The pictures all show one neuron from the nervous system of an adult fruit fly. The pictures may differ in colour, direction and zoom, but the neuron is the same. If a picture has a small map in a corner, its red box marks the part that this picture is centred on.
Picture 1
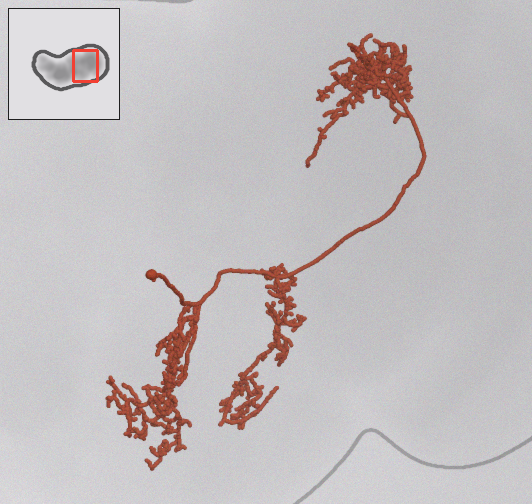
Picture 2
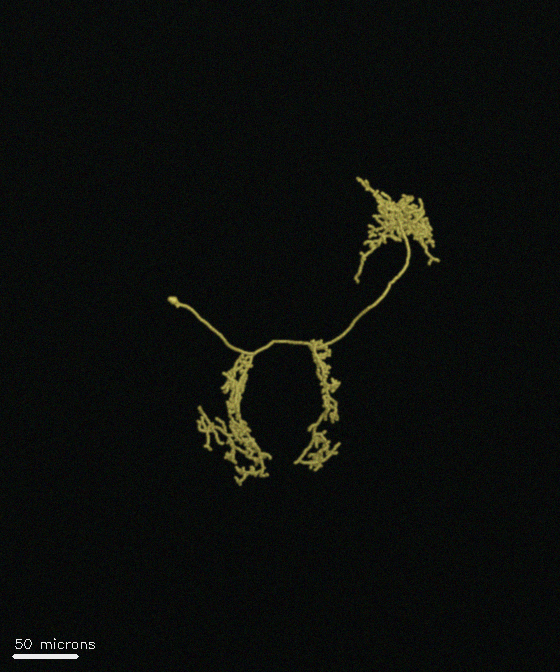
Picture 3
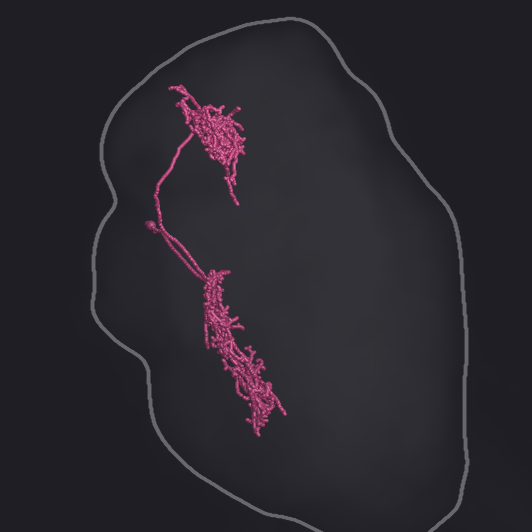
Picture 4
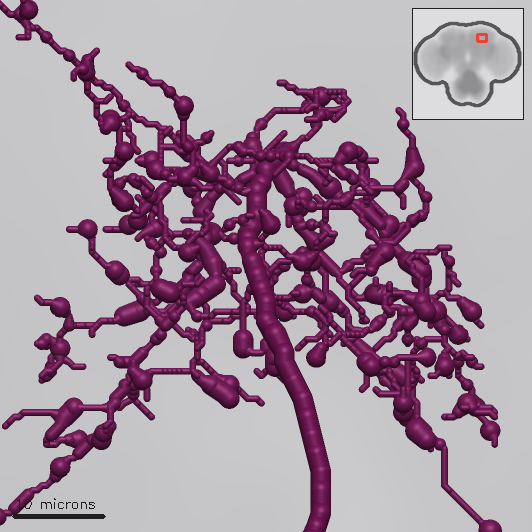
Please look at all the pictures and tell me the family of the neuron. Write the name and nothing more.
hemilineage CREa1_ventral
